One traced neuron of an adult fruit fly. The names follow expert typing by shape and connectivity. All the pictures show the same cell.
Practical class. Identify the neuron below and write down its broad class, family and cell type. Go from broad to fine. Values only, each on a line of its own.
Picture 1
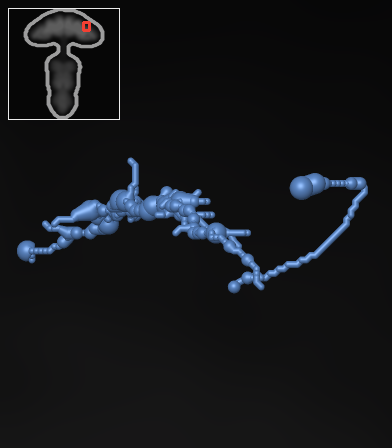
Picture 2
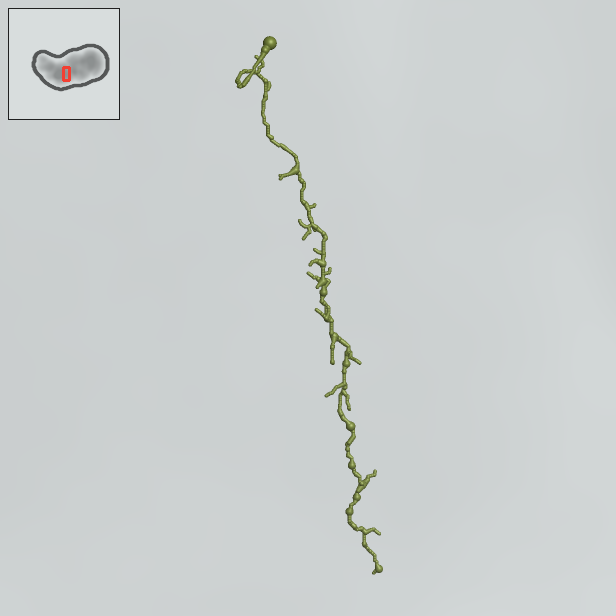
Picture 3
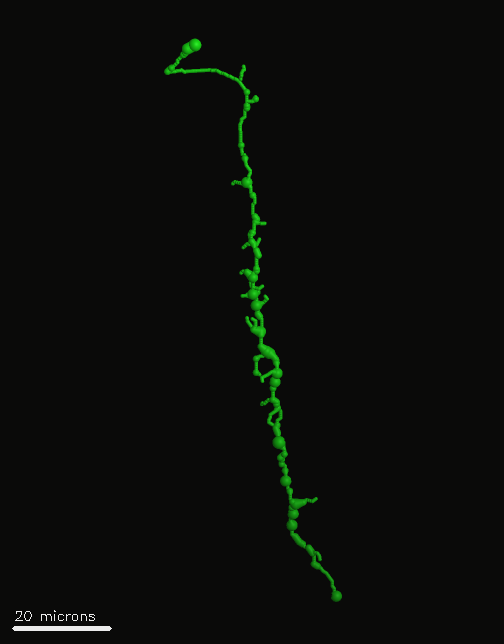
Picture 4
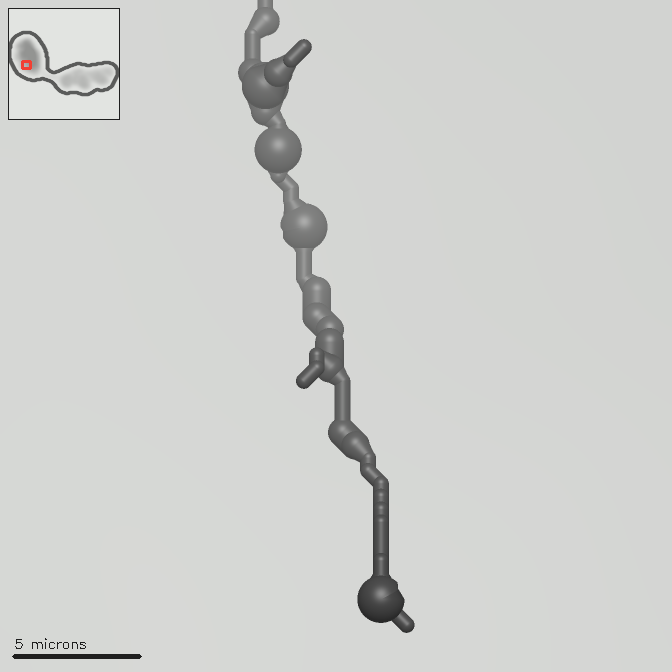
optic-lobe intrinsic neuron
Dm
Dm3c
